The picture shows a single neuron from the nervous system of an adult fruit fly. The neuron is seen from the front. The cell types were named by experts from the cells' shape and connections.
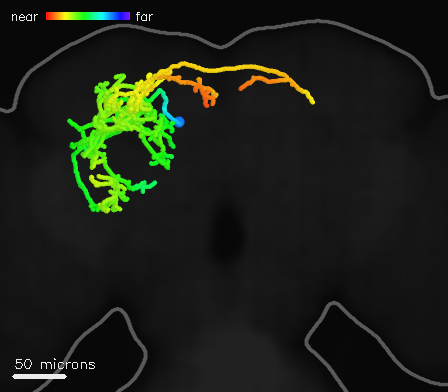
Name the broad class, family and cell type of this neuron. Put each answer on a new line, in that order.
central-brain intrinsic neuron
hemilineage DM4_dorsal
pC1_10c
